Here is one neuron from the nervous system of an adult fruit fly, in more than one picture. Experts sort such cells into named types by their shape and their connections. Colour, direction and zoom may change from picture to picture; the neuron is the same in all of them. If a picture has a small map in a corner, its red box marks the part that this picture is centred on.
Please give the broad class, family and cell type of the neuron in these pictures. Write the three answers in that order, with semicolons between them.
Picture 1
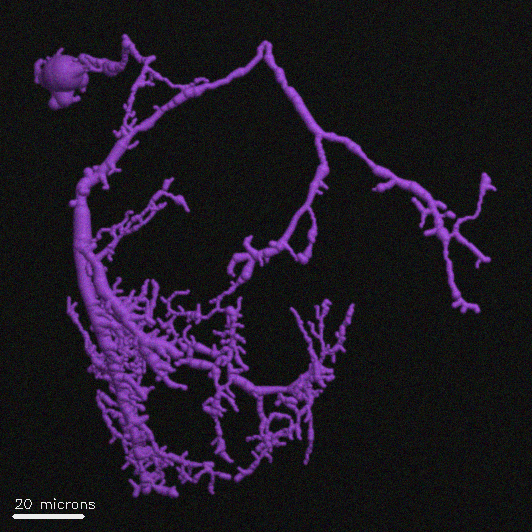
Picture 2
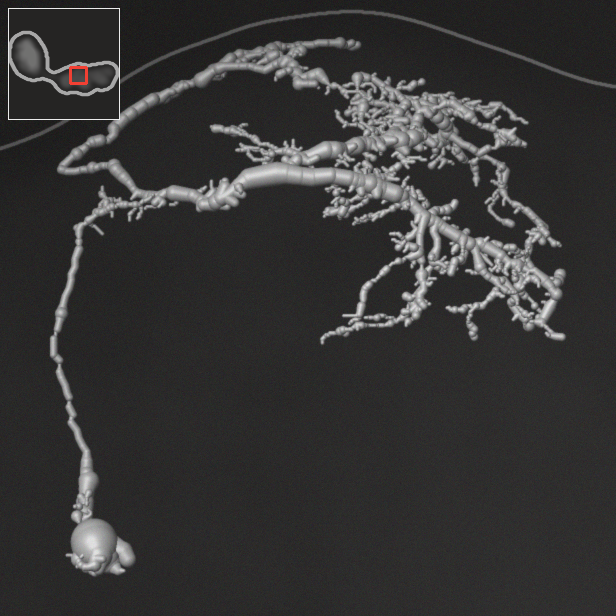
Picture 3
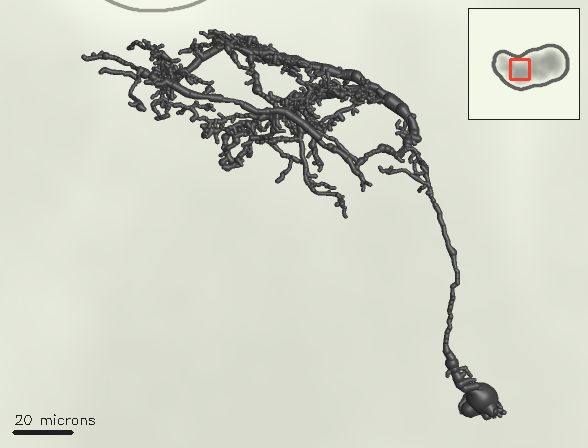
nerve-cord intrinsic neuron; hemilineage 03B; IN03B001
